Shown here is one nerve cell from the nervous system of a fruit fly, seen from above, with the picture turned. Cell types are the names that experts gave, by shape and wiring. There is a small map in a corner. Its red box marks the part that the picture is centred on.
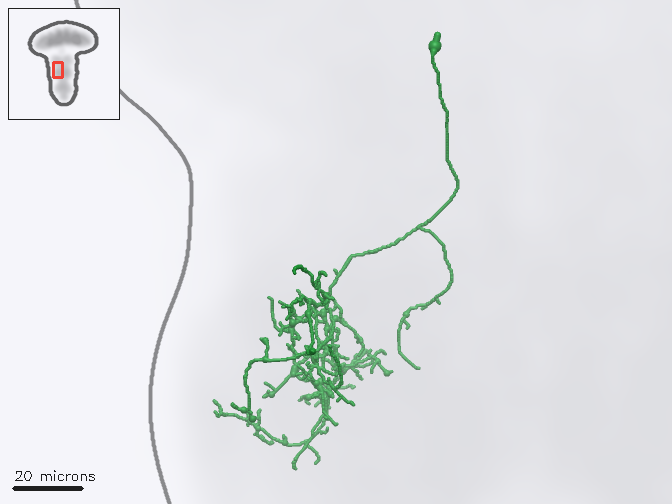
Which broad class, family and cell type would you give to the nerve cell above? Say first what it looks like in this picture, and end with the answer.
By the scale bar it is about 130 microns tall in this view. The picture shows dozens of branch ends. Its broad class is nerve-cord intrinsic neuron. The family is hemilineage 14A. The cell type is IN14A074.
